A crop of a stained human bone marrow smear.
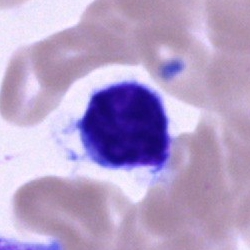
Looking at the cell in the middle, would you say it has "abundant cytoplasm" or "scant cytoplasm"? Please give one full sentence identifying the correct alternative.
What surrounds the nucleus is a narrow rim of cytoplasm.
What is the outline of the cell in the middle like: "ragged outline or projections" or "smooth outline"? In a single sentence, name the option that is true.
Ragged or frayed parts, or projections, blebs or tags, break the cell's edge.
